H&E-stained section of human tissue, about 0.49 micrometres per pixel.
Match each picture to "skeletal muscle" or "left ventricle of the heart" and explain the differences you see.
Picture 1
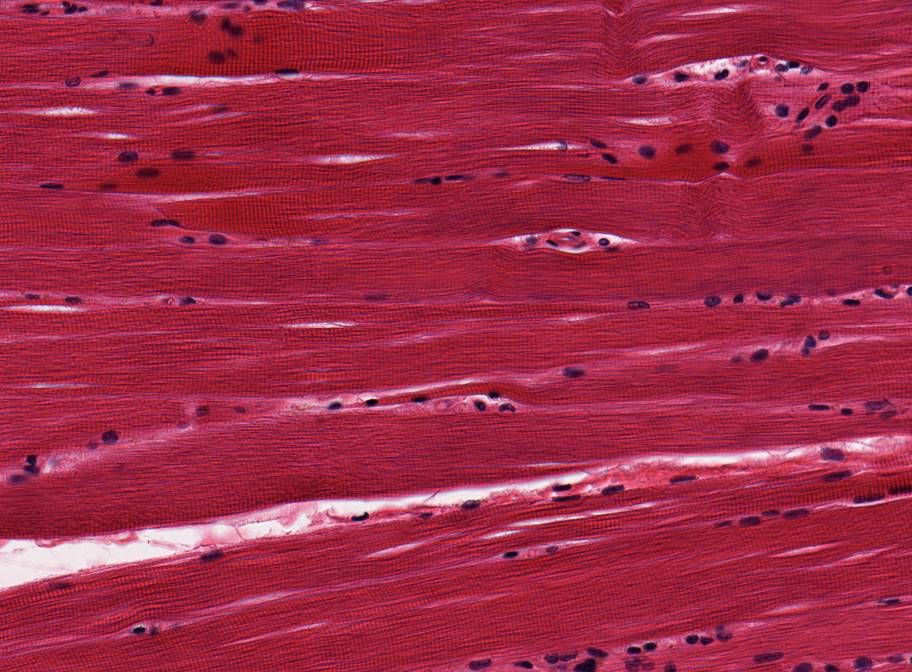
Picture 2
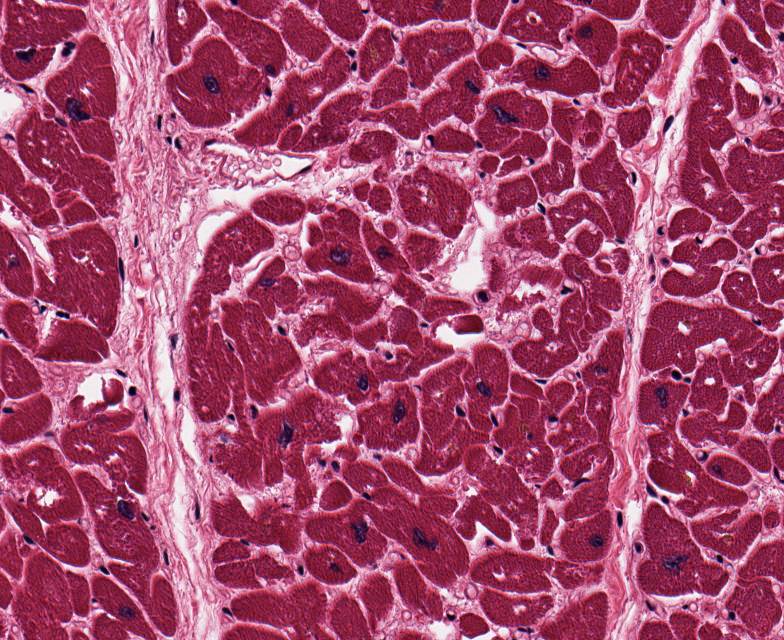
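Of the two, skeletal muscle is picture 1 and the left ventricle of the heart is picture 2. In picture 1, long, parallel fibres that look unbranched run horizontally across the whole field, with fine cross-striations throughout. Their nuclei are dark, flattened ovals with long axes along the fibres, lying at the fibre edges rather than in the centres.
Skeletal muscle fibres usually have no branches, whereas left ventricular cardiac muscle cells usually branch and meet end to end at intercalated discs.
In picture 2, most fibres are cut across as irregular polygonal profiles, with nuclei in the centre of each profile rather than at its edge.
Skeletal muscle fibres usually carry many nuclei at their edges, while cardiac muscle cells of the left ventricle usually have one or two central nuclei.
Some of these fibres show a small pale clear area in the centre around or beside the nucleus, and their cytoplasm stains a deep red-pink throughout.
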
